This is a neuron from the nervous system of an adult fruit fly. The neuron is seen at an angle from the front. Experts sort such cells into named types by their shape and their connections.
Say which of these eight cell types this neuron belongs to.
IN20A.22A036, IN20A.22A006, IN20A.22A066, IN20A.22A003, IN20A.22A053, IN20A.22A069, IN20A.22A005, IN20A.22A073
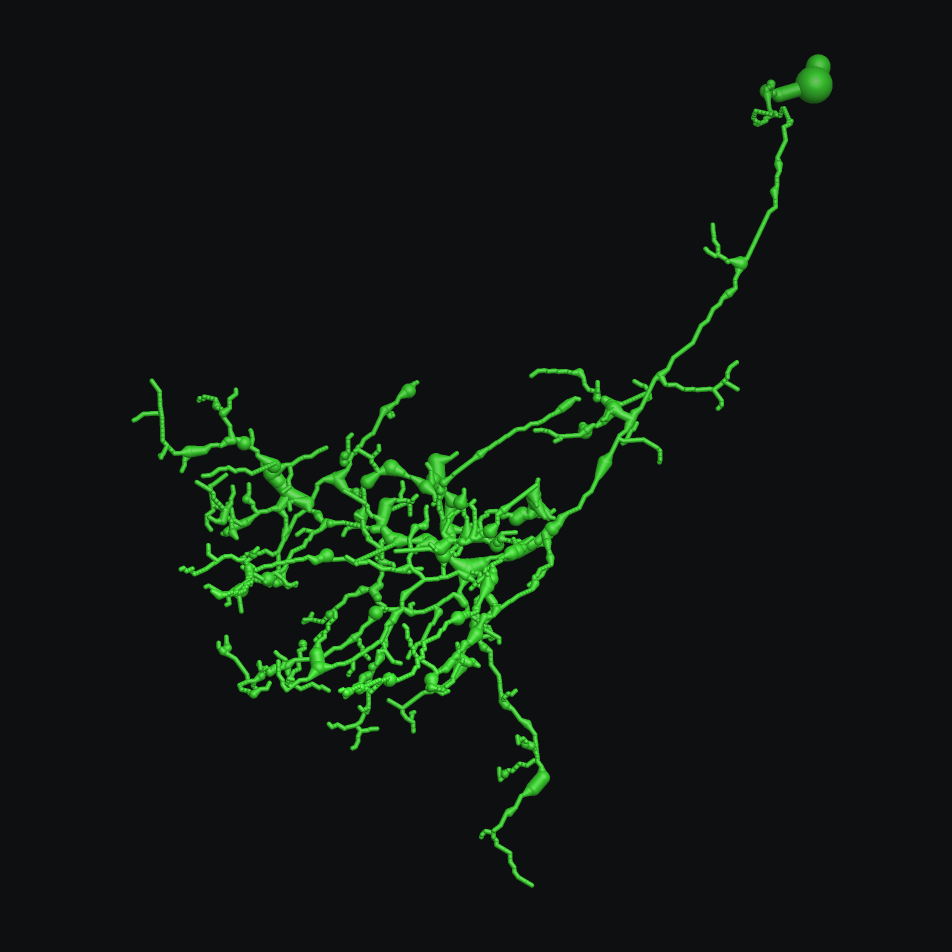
IN20A.22A066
